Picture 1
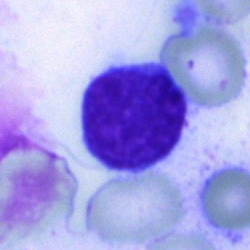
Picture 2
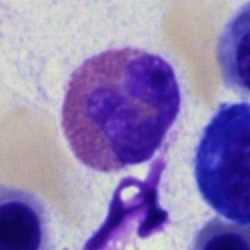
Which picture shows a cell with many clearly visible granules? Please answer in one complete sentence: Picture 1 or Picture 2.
Picture 2 shows a cell whose cytoplasm holds many visible granules.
